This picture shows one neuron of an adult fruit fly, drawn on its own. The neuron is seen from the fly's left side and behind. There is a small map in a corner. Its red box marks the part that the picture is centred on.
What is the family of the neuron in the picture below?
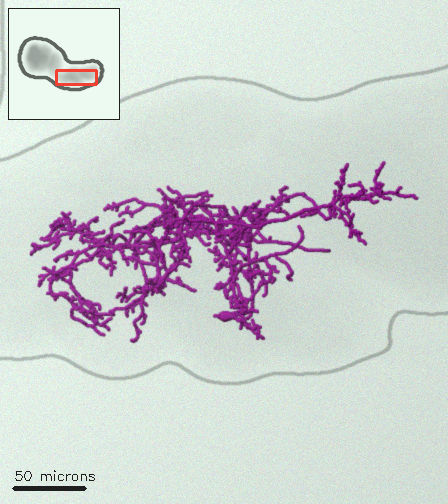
hemilineage 07B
